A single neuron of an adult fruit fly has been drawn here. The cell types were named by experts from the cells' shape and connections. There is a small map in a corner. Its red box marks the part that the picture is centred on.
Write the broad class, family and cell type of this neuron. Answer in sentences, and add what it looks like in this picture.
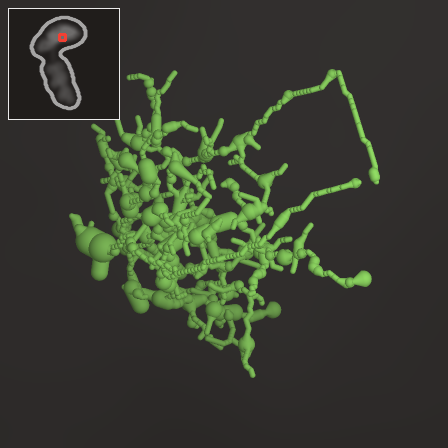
This is an optic-lobe intrinsic neuron. Its family is Li. The cell type is Li14. It is in the brain and does not reach the nerve cord. The cell body is on the left of the picture. Dozens of branch ends can be seen.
